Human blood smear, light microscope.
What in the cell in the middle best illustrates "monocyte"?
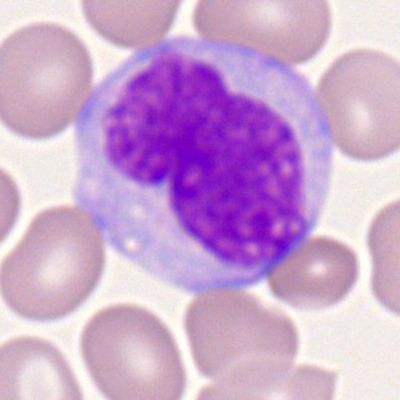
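This cell is a monocyte. Its outline is roughly round, with a smooth edge. The chromatin is dark purple and clumped, and small paler patches lie between the clumps.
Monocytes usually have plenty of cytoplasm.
In this cell the cytoplasm is pale grey-blue and reaches its greatest width at the lower left. A few small clear vacuoles sit in the cytoplasm at the lower left.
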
